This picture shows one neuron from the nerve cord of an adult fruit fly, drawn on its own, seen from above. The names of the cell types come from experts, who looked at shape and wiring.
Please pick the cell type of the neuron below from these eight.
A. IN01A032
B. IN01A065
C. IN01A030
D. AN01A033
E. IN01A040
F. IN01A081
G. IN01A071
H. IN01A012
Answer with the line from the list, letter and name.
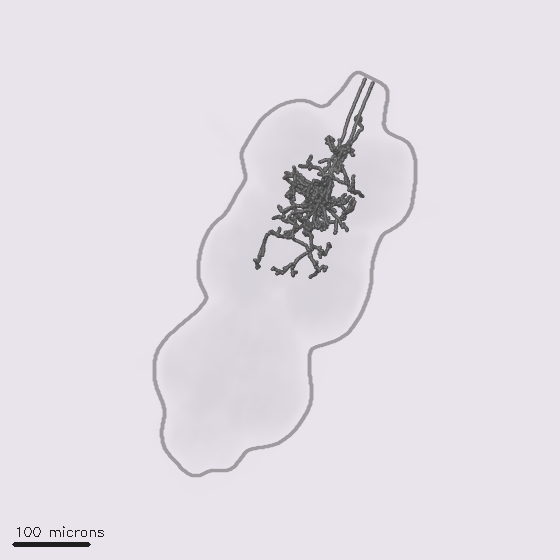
D. AN01A033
